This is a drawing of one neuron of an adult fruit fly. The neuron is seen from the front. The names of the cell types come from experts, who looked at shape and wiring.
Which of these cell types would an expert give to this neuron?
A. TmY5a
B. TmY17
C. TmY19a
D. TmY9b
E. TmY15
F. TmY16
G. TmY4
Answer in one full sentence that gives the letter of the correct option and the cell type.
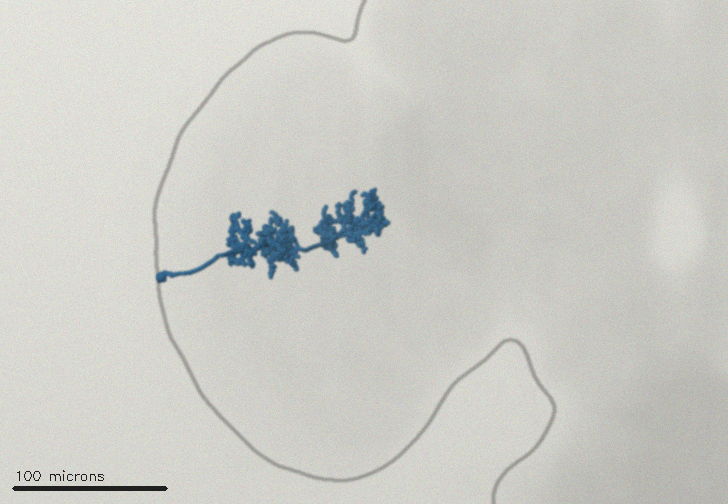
Option E, TmY15, is the cell type of the neuron.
